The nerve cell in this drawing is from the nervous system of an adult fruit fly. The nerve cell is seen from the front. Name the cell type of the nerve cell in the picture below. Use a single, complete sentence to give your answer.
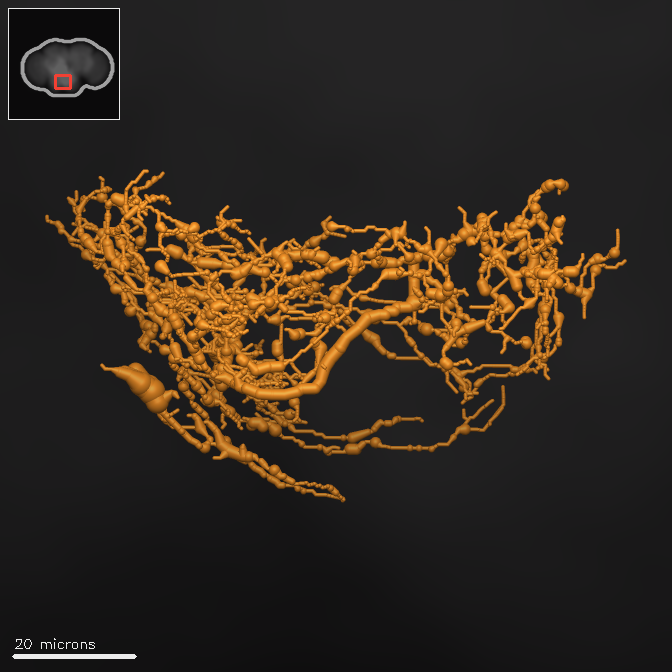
This nerve cell represents the cell type GNG186.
